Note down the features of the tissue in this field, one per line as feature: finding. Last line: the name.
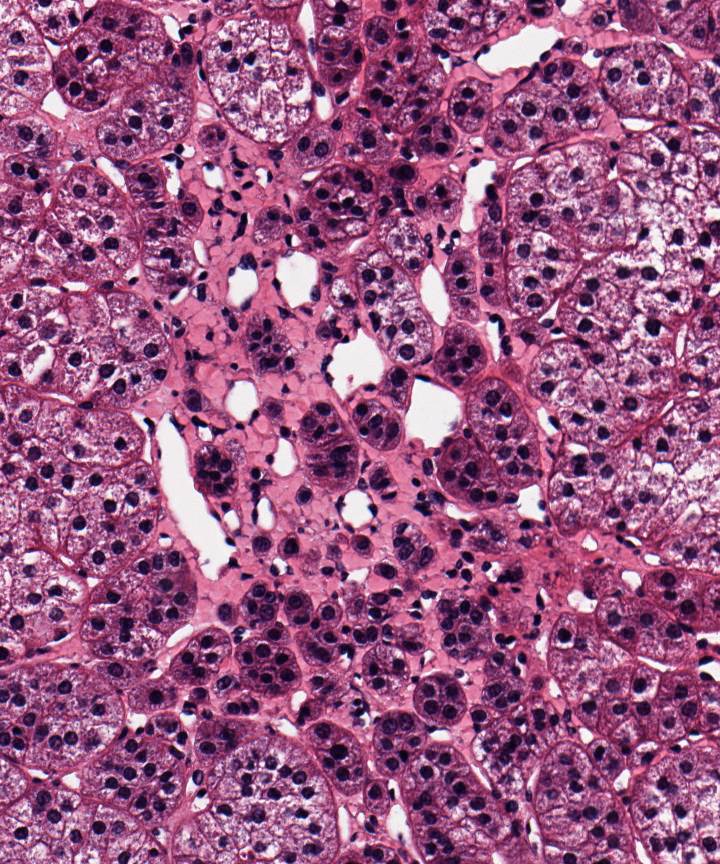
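Nests: large, around the edges of the field, their cells with pale, finely vacuolated cytoplasm.
Nest centres: solid, with no gland lumen.
Centre of field: loose, pale pink stroma with scattered small dark nuclei.
Spaces: several irregular and empty within the central stroma, one long and slit-like left of centre.
Name: adrenal gland.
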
